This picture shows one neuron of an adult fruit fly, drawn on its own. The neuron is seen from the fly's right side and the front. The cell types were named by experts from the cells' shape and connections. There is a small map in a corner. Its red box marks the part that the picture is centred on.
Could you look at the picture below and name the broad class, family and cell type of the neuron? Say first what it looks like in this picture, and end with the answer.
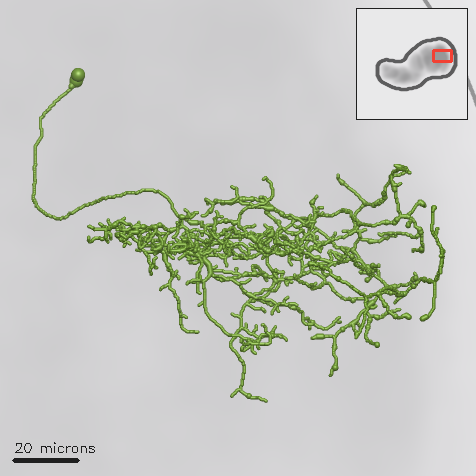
Its cell body lies at the upper left of the picture. From left to right in the picture it spans about 130 microns. This is a central-brain intrinsic neuron. The family is hemilineage VLPp&l1_anterior. The cell type is PVLP098.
